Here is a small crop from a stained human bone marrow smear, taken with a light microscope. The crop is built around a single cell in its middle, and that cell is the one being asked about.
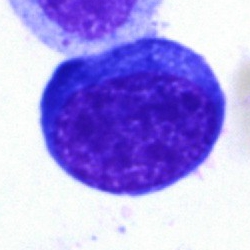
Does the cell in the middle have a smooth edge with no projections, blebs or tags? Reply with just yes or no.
Yes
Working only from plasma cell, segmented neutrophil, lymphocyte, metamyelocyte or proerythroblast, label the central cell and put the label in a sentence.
As for the central cell, it is a proerythroblast.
